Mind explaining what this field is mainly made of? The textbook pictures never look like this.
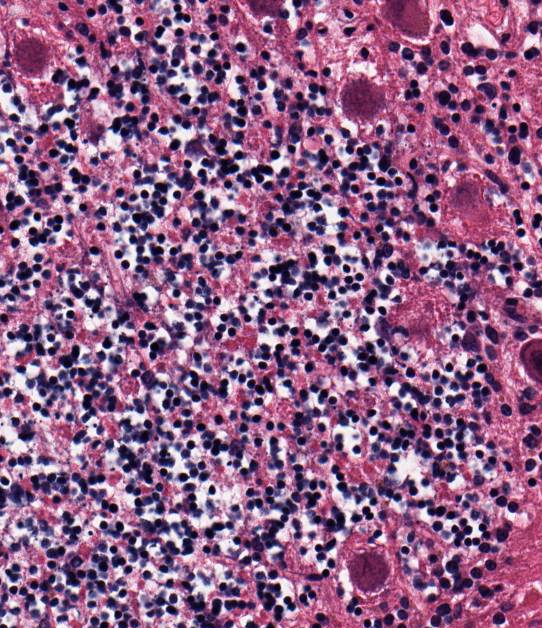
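This is the granular layer of the cerebellum. Most of the field is a dense sheet of small, uniformly round, dark-staining nuclei with almost no visible cytoplasm, scattered with small pale-pink, nucleus-free islands of fibrillar material.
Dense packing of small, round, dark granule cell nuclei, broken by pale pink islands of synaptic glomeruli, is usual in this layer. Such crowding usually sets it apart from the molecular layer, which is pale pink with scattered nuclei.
Large neurons with abundant pink cytoplasm lie mainly along the top and right edges of the field.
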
